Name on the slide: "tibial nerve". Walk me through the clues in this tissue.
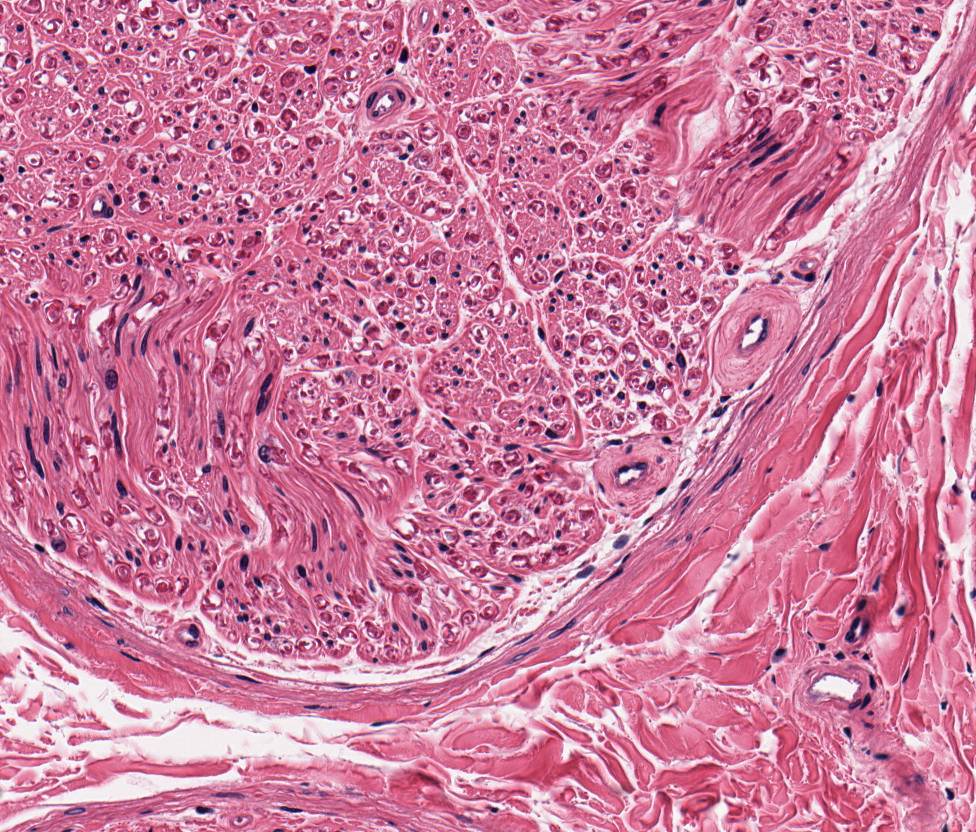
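In this tibial nerve, the cross-cut fibres match: each is a small pink dot ringed by a clear halo.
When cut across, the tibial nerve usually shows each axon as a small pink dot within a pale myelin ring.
The lengthwise fibres at the bundle's left side, running in a wavy pattern, also match.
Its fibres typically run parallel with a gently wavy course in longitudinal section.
Less in keeping, only a single large rounded bundle fills the upper left and centre of the field, with dense connective tissue outside it at the lower right.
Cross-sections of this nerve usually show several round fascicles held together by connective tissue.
Small dark nuclei are scattered evenly among the fibres, oval where fibres are cross-cut and elongated where they run lengthwise.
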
